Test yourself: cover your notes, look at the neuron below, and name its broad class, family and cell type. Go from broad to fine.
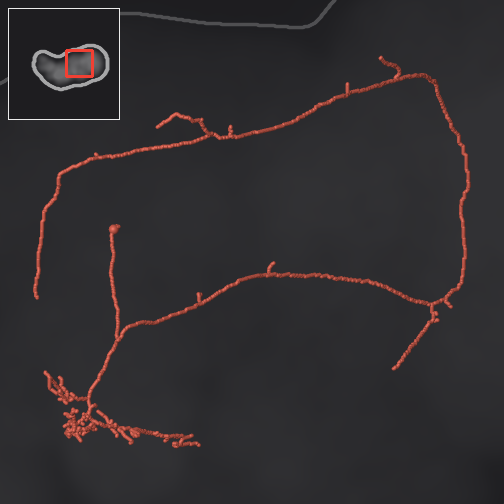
central-brain intrinsic neuron; hemilineage DM4_ventral; WED143_c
